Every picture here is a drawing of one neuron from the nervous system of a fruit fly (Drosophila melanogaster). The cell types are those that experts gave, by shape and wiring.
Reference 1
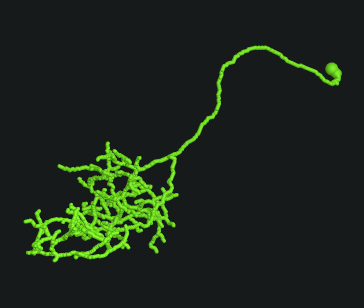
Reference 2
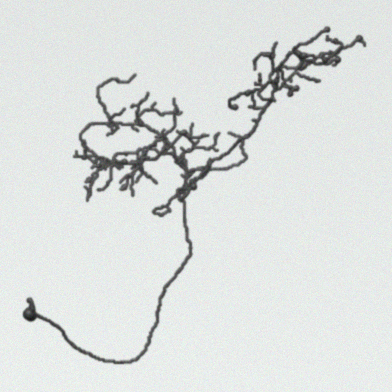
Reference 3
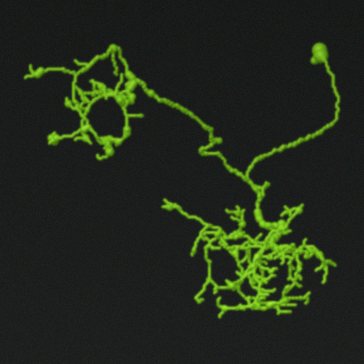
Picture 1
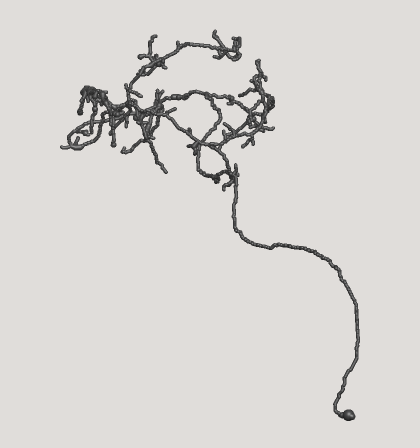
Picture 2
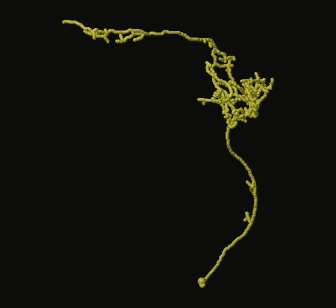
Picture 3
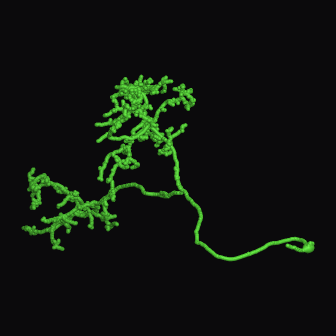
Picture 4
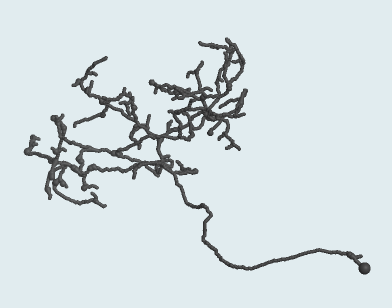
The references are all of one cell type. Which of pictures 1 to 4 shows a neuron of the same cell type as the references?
3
